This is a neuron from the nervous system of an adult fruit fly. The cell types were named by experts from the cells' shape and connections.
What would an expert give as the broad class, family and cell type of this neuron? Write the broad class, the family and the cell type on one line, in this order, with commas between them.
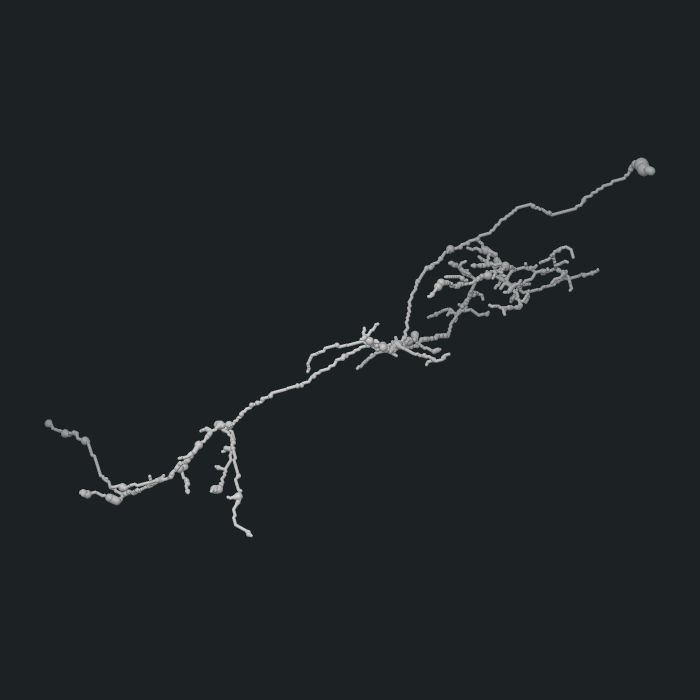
central-brain intrinsic neuron, hemilineage LHp3, ATL019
